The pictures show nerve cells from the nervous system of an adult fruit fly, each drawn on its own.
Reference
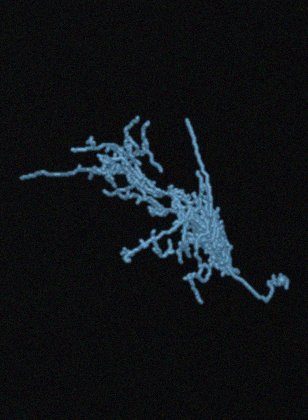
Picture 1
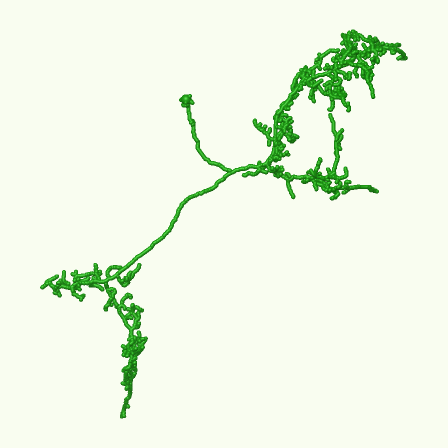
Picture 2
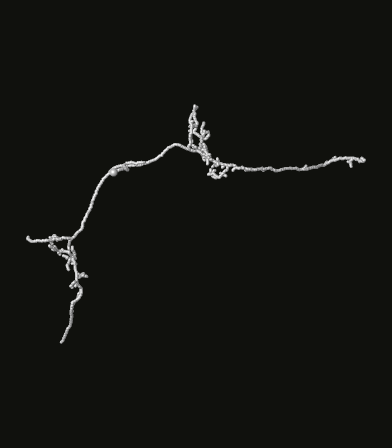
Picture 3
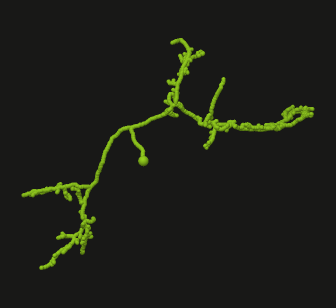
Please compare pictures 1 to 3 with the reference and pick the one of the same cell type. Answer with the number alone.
1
